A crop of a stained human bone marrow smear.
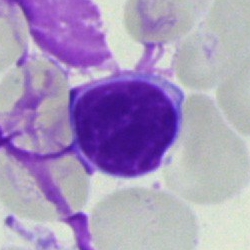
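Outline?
Smooth, roughly round.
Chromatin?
Dark purple, dense, only faint paler streaks.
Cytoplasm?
Thin pale blue rim, widest upper right; no granules visible.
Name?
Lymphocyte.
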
